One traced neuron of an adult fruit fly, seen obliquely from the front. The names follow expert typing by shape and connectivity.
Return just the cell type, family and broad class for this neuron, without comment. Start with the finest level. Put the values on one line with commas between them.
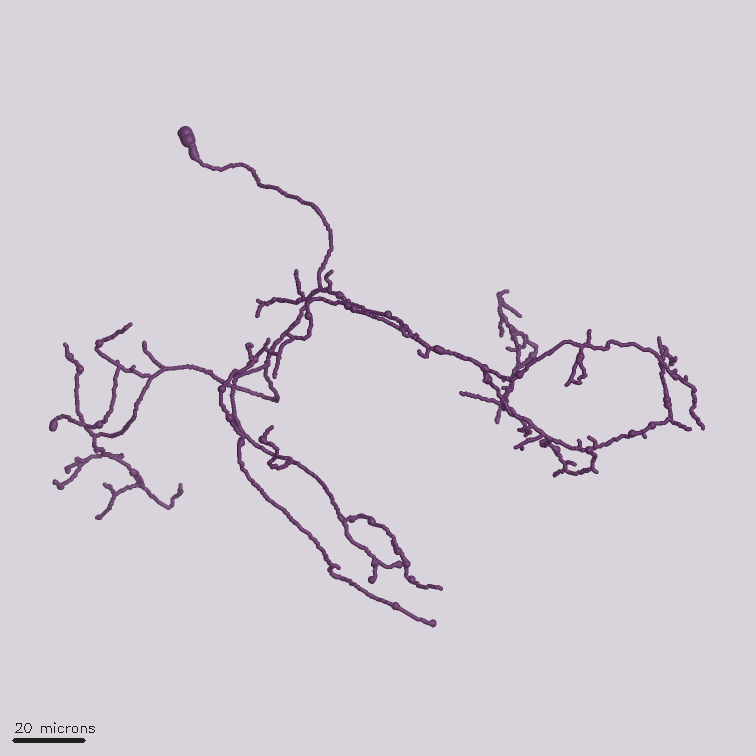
CRE038, hemilineage SMPad3, central-brain intrinsic neuron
